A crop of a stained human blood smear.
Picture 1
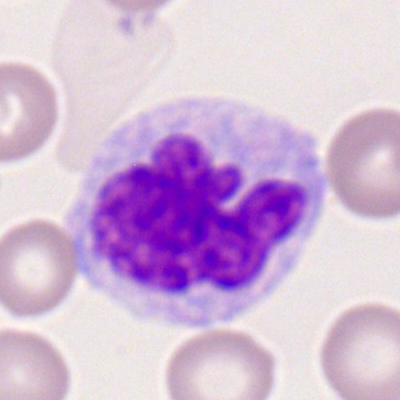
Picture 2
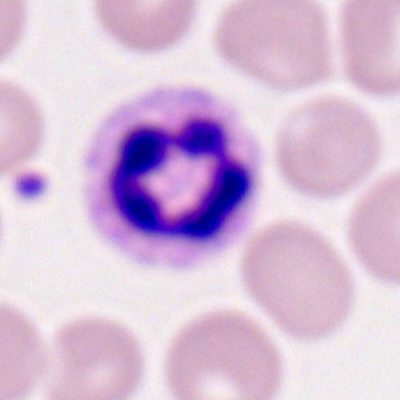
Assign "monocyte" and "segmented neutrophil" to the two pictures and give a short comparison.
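Picture 1 shows the monocyte, and picture 2 shows the segmented neutrophil. First, the outline: round and smooth-edged in picture 1, round but slightly irregular at the edge in picture 2. Second, the nucleus: in picture 1 it is irregularly folded into several bulges that look like lobes, while in picture 2 it is made of several lobes set in a ring around a pale central area.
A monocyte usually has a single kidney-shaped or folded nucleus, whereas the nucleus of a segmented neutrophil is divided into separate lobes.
Third, the cytoplasm: in picture 1 it is pale grey-blue, without coarse or brightly coloured granules, and in picture 2 it has no coarse orange-red granules and no vacuoles.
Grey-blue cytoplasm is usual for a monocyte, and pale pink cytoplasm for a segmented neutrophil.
Fourth, the nuclear detail in picture 2: the chromatin is dense and stains dark purple, and no nucleoli are visible.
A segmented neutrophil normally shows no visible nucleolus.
Finally, red cells lie to the left, to the right and below the cell in picture 1.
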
